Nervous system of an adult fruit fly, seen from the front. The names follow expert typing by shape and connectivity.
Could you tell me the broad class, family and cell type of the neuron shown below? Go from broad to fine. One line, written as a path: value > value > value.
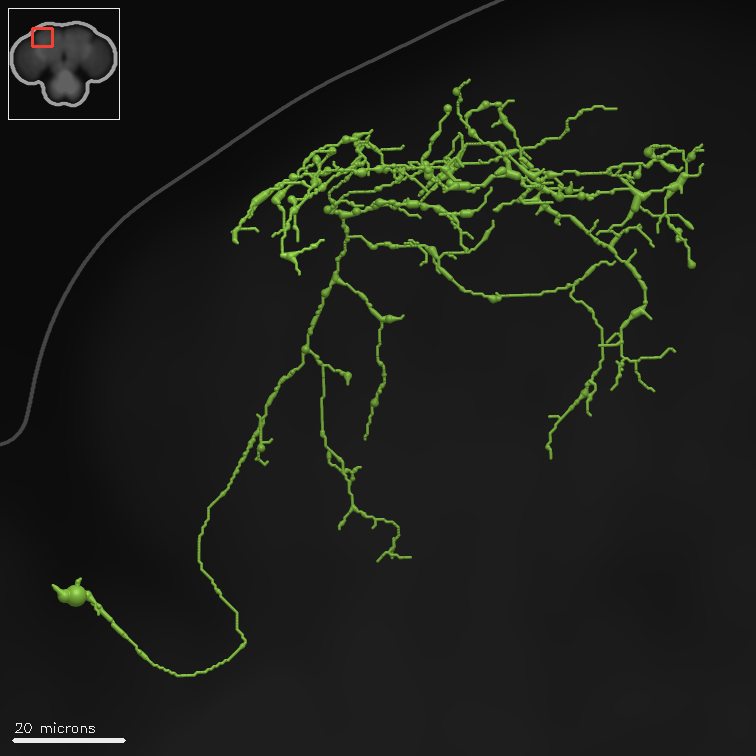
central-brain intrinsic neuron > hemilineage LHa3 > LHAV3n1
